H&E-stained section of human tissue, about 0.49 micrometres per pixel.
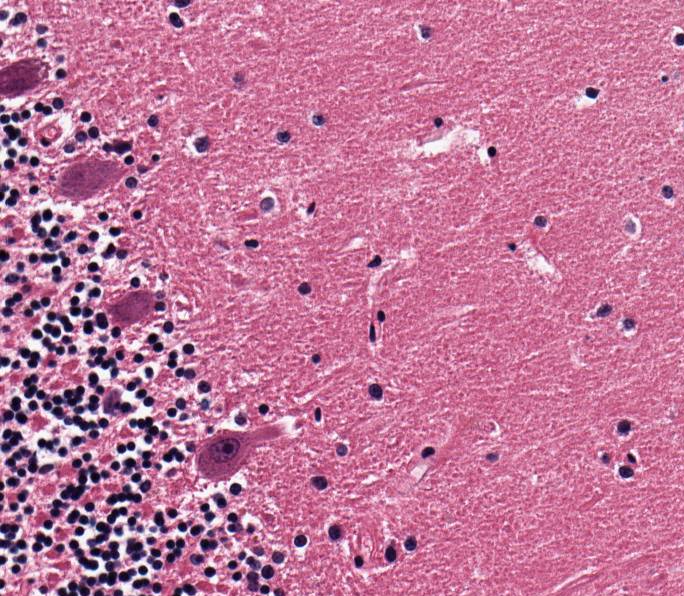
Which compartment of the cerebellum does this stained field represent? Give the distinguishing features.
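The molecular layer is the pale pink, finely fibrillary zone on the right of the field. See how few small nuclei it holds, and how scattered they lie. Along its left border runs a single row of large Purkinje cells.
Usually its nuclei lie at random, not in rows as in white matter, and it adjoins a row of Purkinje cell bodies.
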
